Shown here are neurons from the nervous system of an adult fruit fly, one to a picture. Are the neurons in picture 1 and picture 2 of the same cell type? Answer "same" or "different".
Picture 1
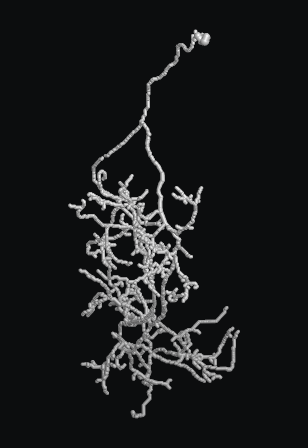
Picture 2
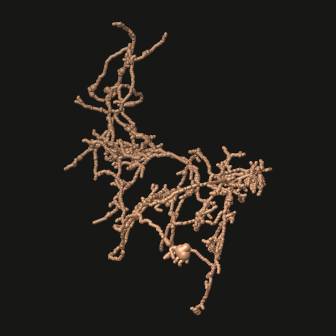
same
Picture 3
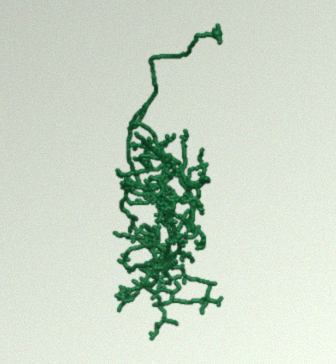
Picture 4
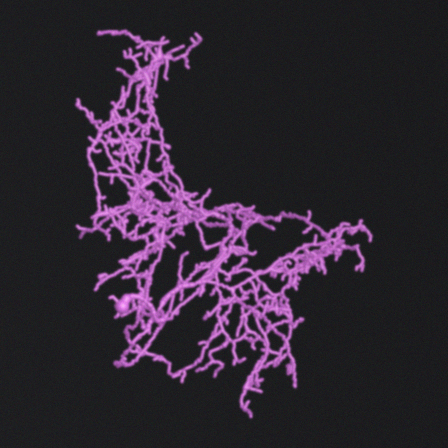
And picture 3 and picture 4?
same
